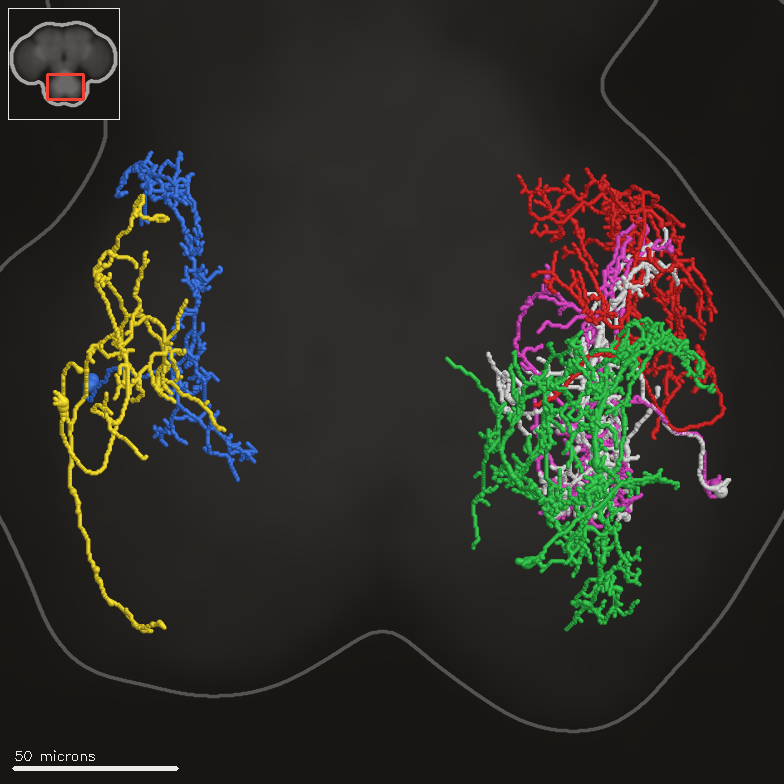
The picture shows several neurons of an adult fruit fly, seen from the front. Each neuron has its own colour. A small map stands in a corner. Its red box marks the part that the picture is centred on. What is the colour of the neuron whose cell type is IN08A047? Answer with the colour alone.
red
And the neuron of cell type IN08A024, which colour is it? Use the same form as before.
white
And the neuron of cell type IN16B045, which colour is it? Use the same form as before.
green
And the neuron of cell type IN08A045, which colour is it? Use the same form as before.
magenta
